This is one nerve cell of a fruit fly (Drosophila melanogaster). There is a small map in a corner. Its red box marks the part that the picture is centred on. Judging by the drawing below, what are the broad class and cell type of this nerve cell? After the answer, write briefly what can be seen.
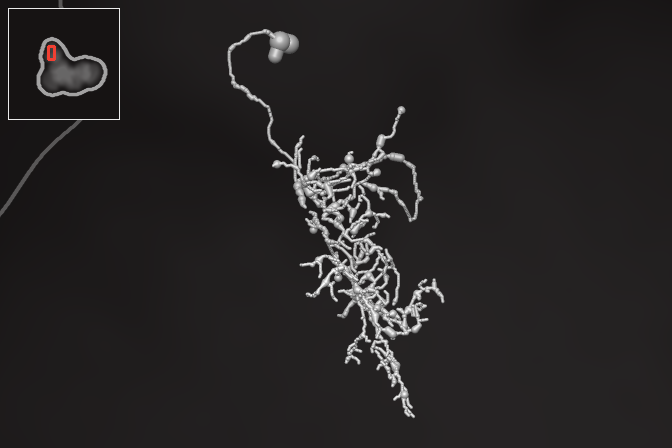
It is a nerve-cord intrinsic neuron. The cell type is INXXX429. The cell body can be seen at the top of the picture. The picture shows dozens of branch ends.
